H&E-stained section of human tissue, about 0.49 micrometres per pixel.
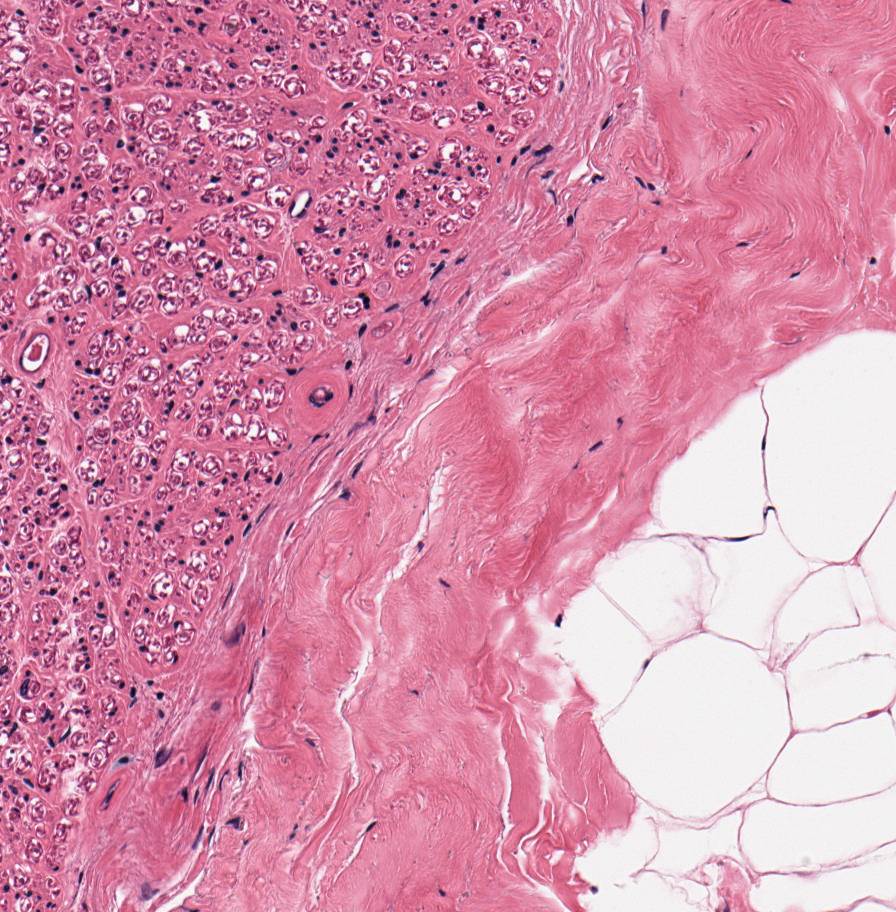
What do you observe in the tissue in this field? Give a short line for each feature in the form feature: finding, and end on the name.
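Layout: nerve in cross-section left, dense fibrous tissue middle, fat lower right
Nerve fibres: cut transversely, many small round profiles, pale clear ring around central pink dot
Nuclei: small dark oval Schwann cell nuclei scattered between fibre profiles
Fat: adipocytes as large empty white spaces, thin pink membranes between
Name: tibial nerve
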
